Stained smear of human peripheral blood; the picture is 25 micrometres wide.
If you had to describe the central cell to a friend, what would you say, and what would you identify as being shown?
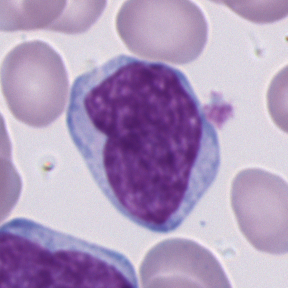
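Let's start with the nucleus: a notch cuts into its left side, and it fills about 70% of the cell's area. Now look at the chromatin, which is clumped, with paler patches among darker purple areas. The cytoplasm is pale grey-blue, and its rim is widest on the left side of the cell. The whole cell is about 15 micrometres across. This cell is a myeloblast.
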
